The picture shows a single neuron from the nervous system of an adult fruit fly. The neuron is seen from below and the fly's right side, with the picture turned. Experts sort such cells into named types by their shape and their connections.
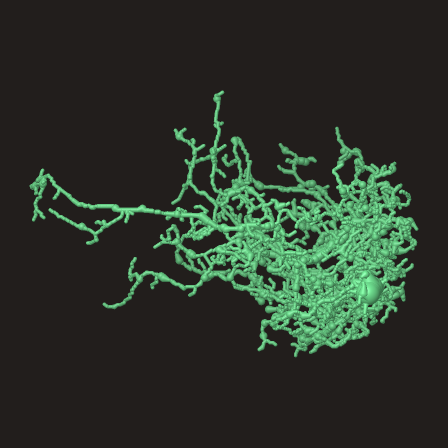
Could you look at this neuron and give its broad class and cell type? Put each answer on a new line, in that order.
nerve-cord intrinsic neuron
INXXX228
